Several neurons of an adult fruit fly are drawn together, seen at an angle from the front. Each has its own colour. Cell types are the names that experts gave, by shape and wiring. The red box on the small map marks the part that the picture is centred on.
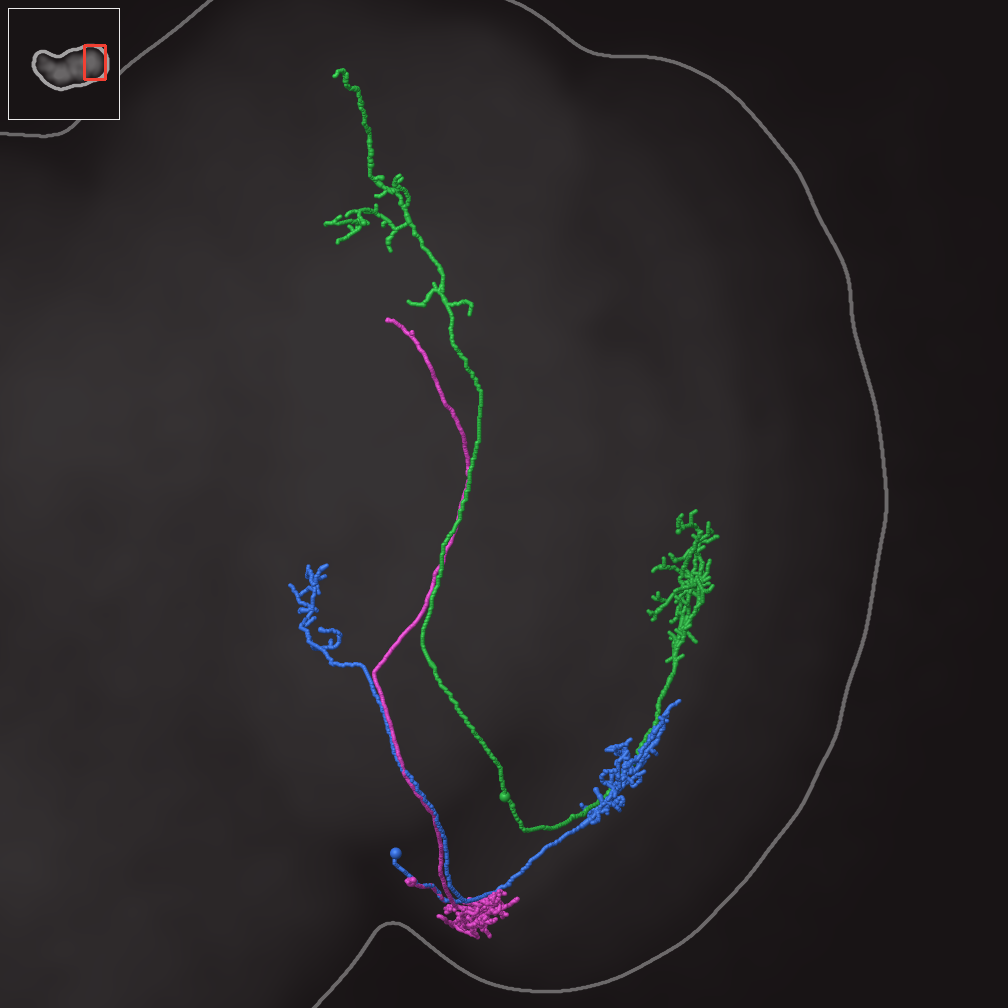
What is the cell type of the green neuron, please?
MeVP10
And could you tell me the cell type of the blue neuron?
MeLo4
